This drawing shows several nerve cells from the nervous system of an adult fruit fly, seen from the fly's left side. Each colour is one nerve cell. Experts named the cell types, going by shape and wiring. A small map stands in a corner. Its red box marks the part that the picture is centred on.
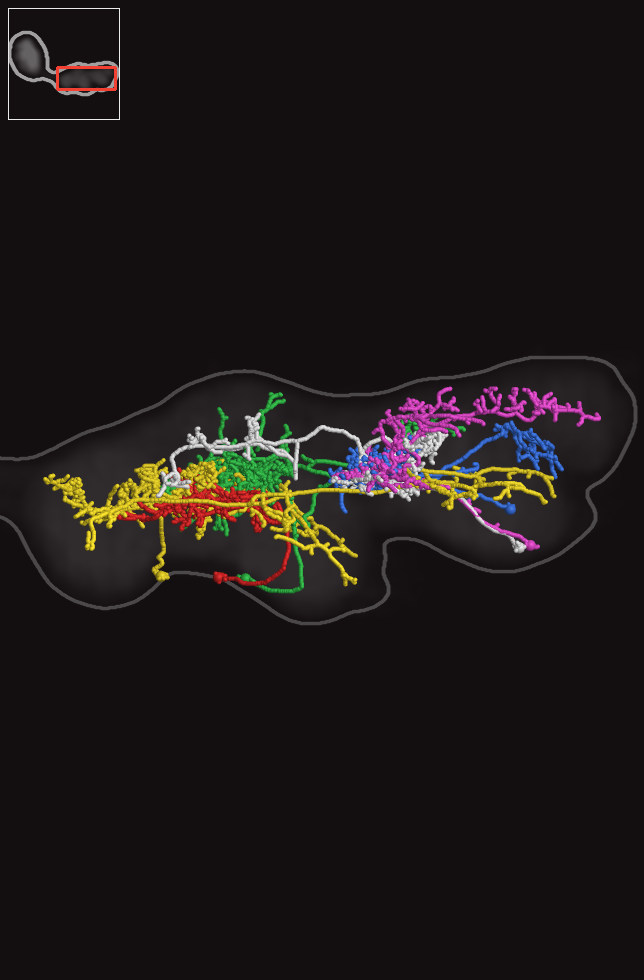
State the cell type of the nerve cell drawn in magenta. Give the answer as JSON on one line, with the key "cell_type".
{"cell_type": "IN05B041"}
